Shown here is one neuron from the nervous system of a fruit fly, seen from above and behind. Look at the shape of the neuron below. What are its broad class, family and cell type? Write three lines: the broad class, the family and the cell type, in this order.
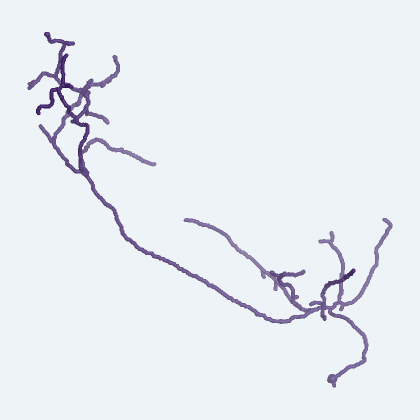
central-brain intrinsic neuron
hemilineage LB19
GNG335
